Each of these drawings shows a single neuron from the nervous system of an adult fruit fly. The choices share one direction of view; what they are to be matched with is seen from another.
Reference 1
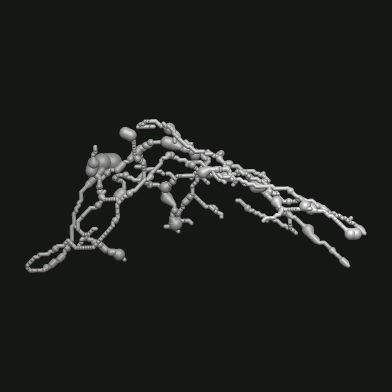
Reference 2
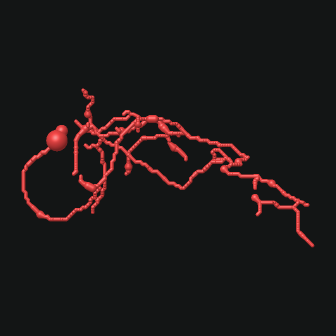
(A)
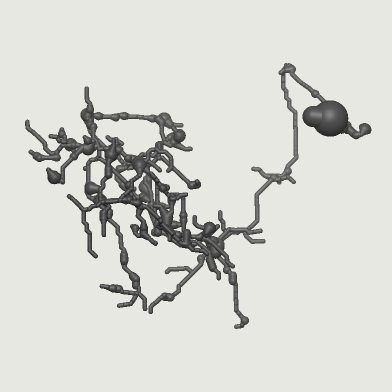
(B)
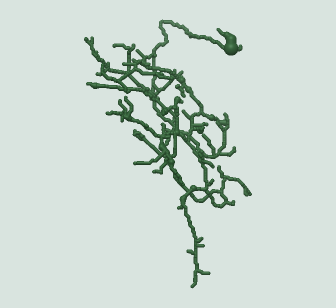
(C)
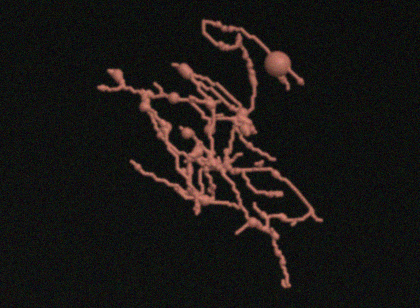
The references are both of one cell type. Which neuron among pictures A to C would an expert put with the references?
B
